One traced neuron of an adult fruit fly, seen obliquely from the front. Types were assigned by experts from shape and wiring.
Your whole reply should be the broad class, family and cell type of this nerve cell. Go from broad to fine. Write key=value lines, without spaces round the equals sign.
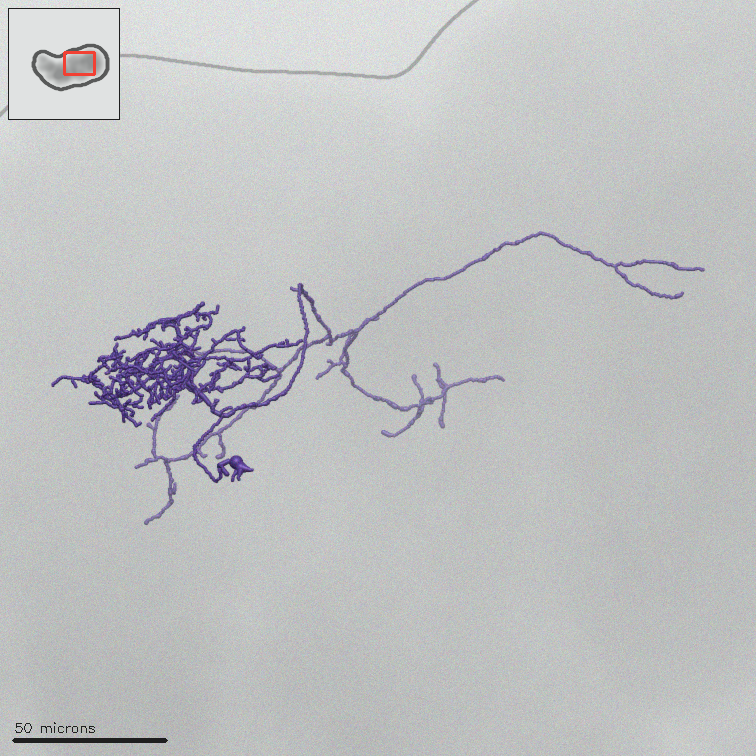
broad_class=central-brain intrinsic neuron
family=hemilineage AOTUv3_dorsal
cell_type=AOTU007_b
